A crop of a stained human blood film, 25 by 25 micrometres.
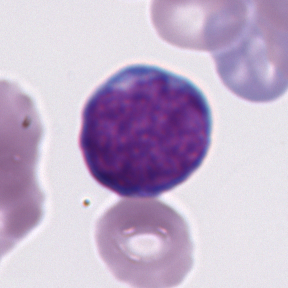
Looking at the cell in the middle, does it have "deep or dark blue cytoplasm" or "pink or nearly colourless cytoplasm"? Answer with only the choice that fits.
Deep or dark blue cytoplasm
